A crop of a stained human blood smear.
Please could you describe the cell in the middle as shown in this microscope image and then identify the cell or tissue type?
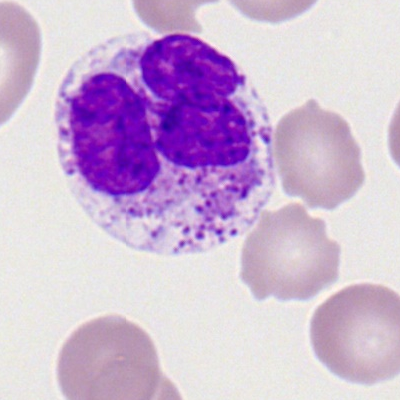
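First, the outline: round and smooth. Next, the nucleus: its lobes occupy the upper part of the cell, and the chromatin is dark purple and coarsely clumped. Last, the granules: most numerous in the lower part. Name: basophil.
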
